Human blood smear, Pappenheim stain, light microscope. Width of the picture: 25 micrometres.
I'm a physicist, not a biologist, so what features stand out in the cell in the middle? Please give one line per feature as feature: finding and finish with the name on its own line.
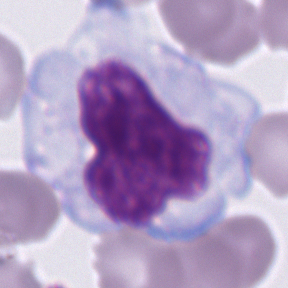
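Nucleus: irregular in shape, notched on its left side
Border: irregular, with rounded bulges along the edge
Clear spots: a few small ones in the cytoplasm left of the nucleus
Granules: no distinct coloured granules in the cytoplasm
Identification: monocyte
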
